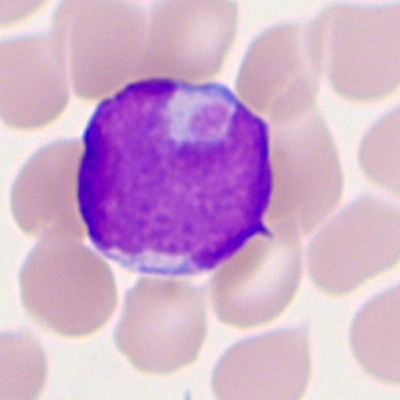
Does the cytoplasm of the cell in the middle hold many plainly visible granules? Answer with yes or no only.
No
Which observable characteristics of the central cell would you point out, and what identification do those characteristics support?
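First impression: a roughly round outline, though a few stretches look slightly flattened and angular. Nearly the whole cell is nucleus. Near the top edge of that nucleus there is a pale patch. The cytoplasm amounts only to a thin blue rim around it. This, then, is a myeloblast.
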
